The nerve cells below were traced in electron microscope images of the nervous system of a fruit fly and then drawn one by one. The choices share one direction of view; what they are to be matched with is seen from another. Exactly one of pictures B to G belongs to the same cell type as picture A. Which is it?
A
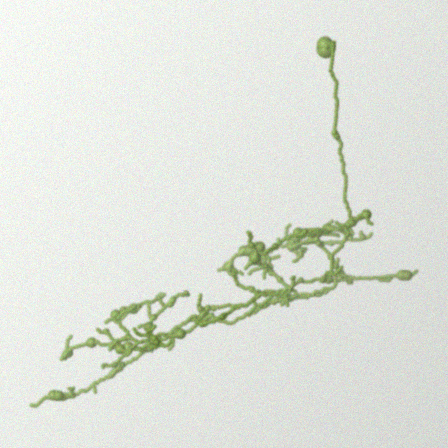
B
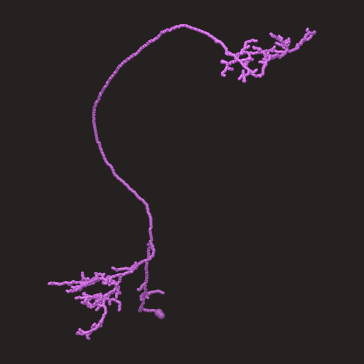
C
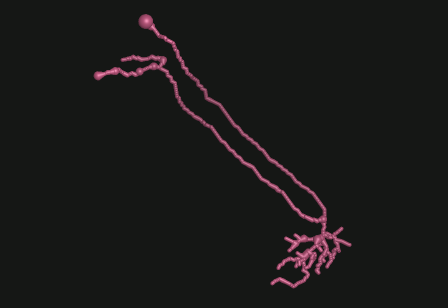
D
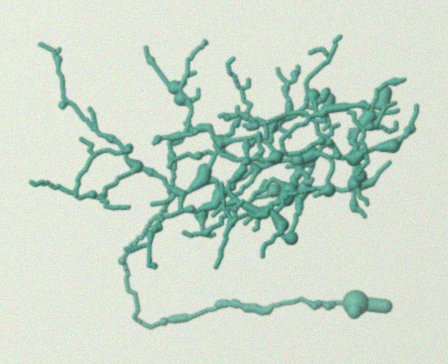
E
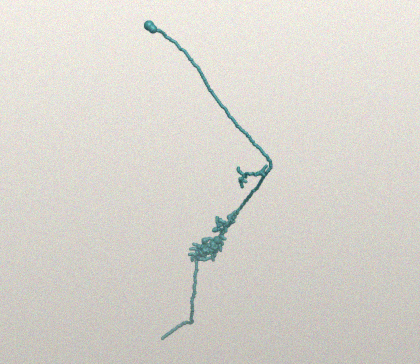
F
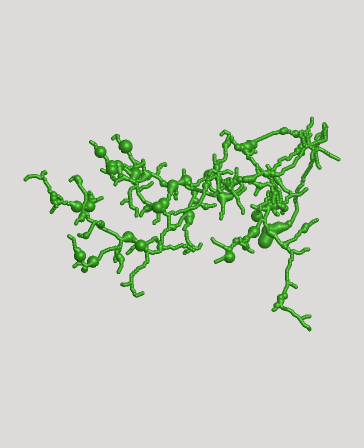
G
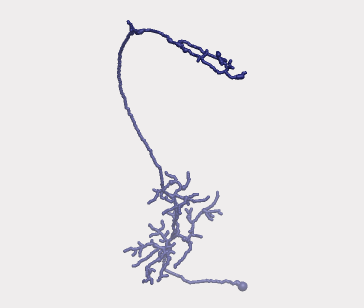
Picture F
